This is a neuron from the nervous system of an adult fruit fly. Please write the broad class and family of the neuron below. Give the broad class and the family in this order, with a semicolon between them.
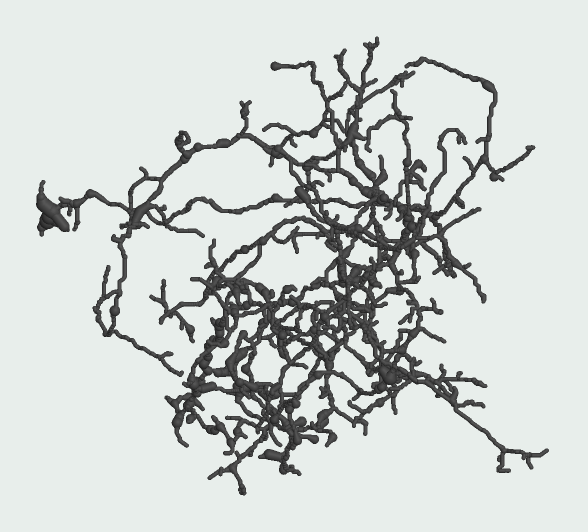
nerve-cord intrinsic neuron; hemilineage 21A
